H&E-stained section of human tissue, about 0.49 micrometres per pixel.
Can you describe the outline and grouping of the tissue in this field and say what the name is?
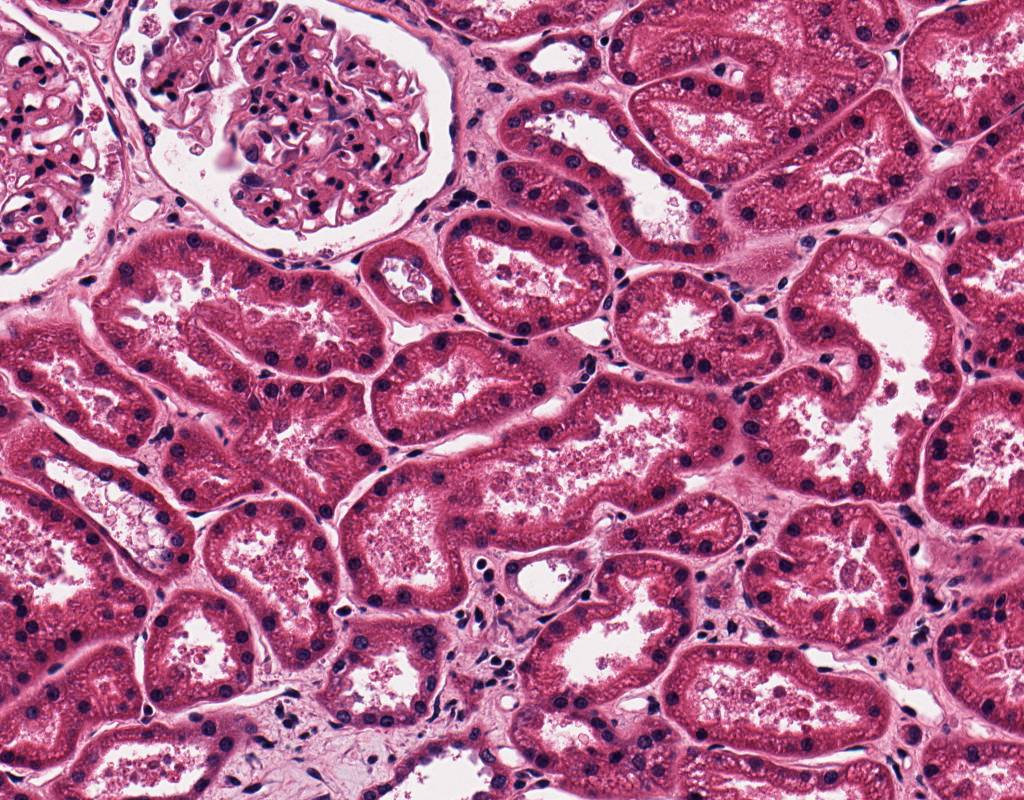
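Closely packed tubules, cut in cross and oblique section, fill most of the field, with a glomerulus upper left and part of a second cut off at that edge. Their lining is one layer of cuboidal to low columnar cells, cytoplasm deeply eosinophilic and granular, each with one round, dark nucleus toward the base. So: renal cortex.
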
